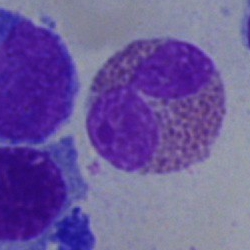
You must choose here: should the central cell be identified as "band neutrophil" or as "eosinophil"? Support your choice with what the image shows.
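This is an eosinophil rather than a band neutrophil. Its cytoplasm is packed with coarse pink-orange granules, and its nucleus is in lobes.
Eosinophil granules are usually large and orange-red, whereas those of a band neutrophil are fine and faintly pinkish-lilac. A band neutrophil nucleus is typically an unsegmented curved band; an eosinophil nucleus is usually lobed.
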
